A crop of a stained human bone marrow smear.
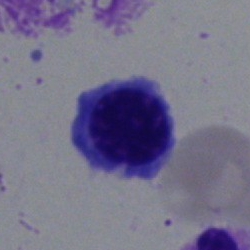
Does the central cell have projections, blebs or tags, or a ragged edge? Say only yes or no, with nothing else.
Yes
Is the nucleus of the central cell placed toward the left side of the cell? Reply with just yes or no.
No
